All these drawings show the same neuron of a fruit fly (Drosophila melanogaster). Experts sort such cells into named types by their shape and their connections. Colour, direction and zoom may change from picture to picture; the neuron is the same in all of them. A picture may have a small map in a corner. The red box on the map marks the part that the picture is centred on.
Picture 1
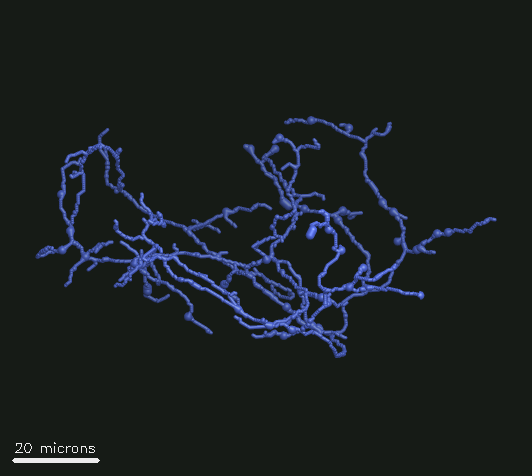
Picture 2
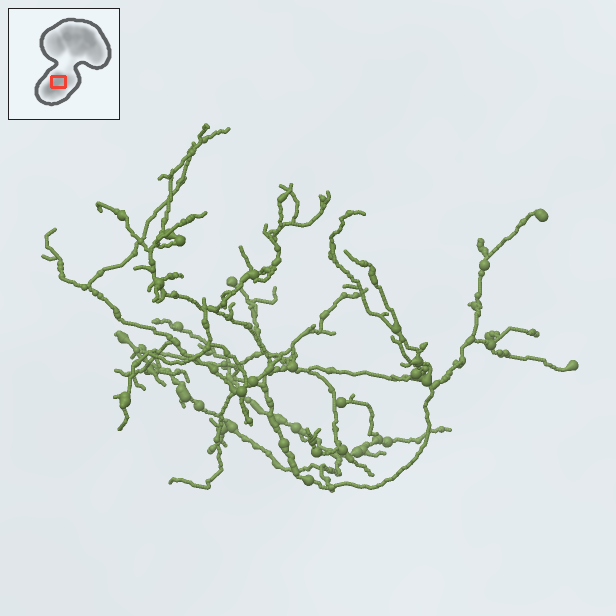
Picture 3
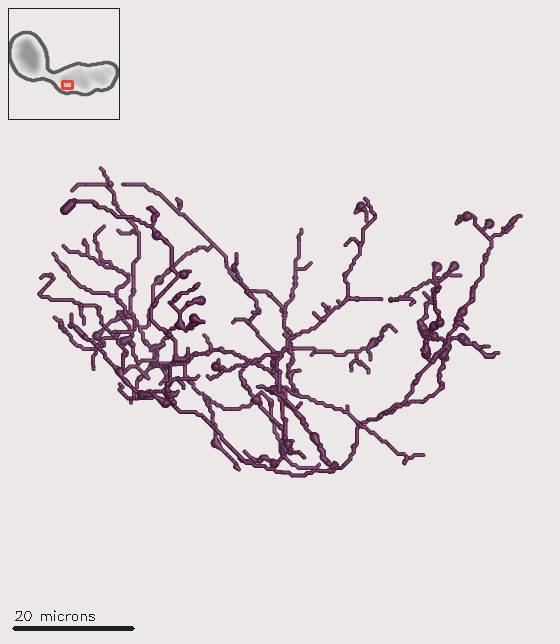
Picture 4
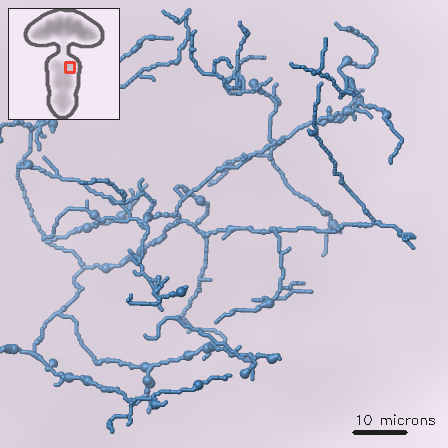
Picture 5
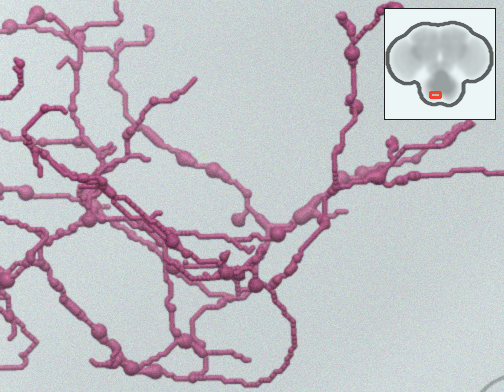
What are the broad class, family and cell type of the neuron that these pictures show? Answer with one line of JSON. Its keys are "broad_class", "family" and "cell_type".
{"broad_class": "nerve-cord intrinsic neuron", "family": "hemilineage 01B", "cell_type": "IN01B064"}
